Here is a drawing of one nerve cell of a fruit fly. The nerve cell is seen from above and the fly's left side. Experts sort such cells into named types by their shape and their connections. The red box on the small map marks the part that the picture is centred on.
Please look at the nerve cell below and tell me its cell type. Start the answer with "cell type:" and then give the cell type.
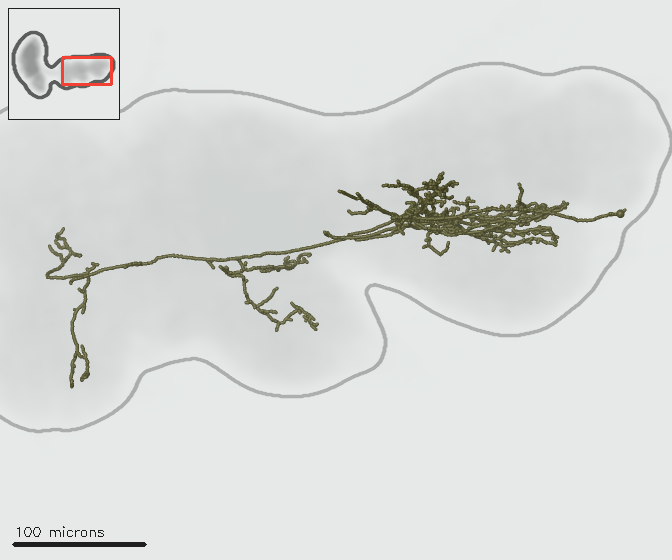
cell type: IN05B022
